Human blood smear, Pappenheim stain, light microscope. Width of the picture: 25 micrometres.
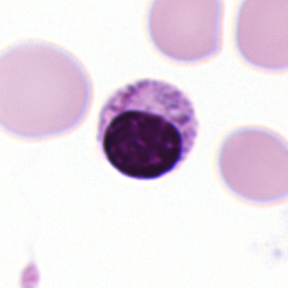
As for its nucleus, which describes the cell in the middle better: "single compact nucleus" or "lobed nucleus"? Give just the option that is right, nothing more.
Single compact nucleus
